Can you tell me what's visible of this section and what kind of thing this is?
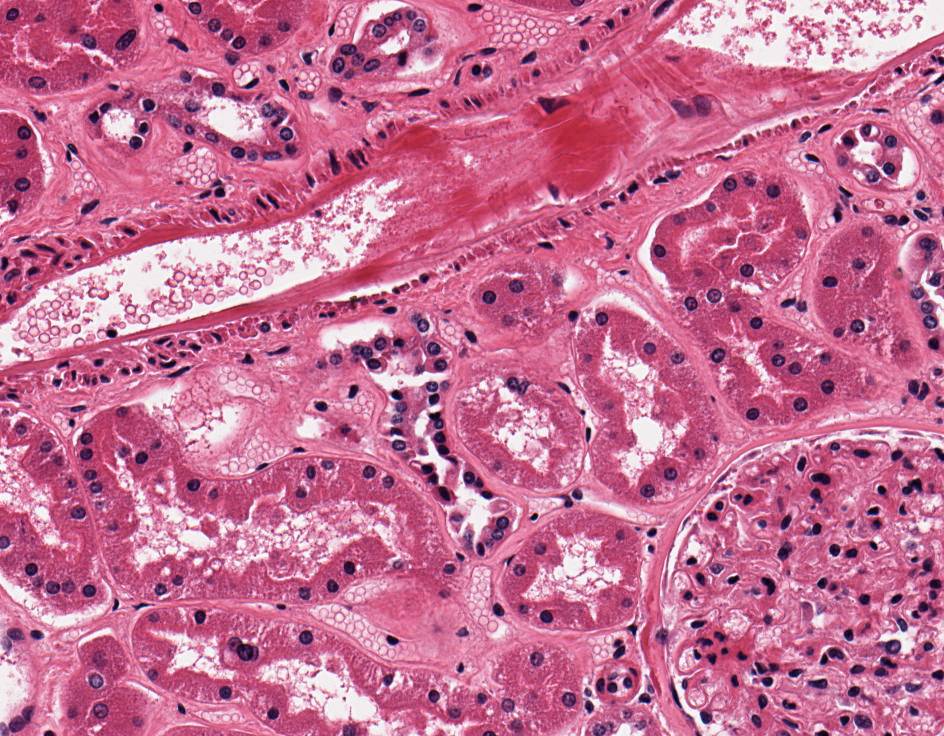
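Closely set tubules in cross and oblique section pack the field; a large vessel crosses the upper third diagonally, left to upper right. Most tubules are lined by cuboidal cells with abundant deeply eosinophilic granular cytoplasm and round nuclei. Near the centre, one small tubule's cells have scant cytoplasm and dark, crowded nuclei. This is renal cortex.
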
